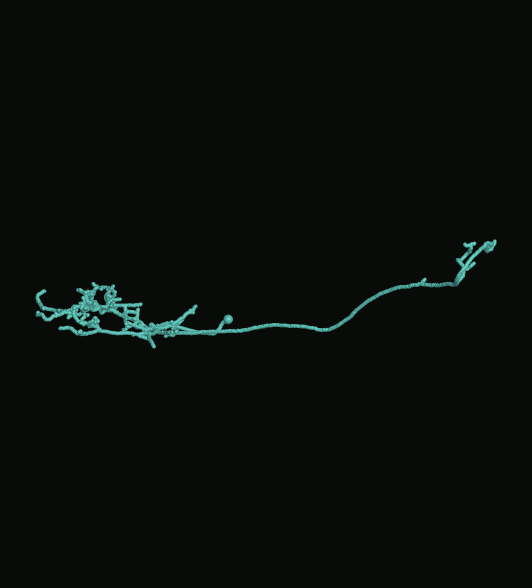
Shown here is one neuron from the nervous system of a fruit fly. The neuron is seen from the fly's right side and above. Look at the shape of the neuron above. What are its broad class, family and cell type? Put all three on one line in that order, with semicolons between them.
ascending neuron; hemilineage 08B; AN08B099_e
